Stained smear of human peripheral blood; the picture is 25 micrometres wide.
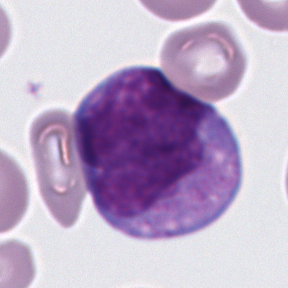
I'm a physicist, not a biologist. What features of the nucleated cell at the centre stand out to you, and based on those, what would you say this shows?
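Let me see: the outline is round and smooth, with no projections or blebs standing out from the surface. The nucleus looks like a single mass without lobes. Fine pinkish-purple granules are scattered through the cytoplasm. So this is an atypical promyelocyte.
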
